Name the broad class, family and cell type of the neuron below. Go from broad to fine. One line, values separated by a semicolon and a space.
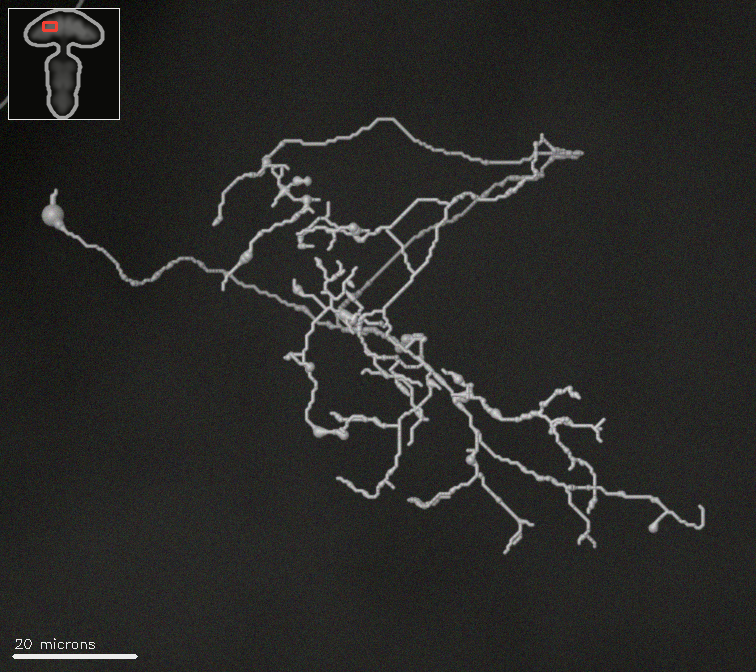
central-brain intrinsic neuron; hemilineage SLPal2; SLP040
